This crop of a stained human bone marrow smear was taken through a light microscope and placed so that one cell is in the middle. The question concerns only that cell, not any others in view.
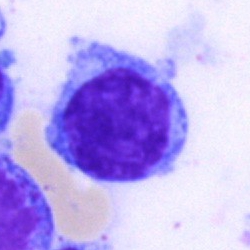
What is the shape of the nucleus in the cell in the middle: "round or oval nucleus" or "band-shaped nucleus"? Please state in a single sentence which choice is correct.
A nucleus forming one compact round or oval mass is found in this cell.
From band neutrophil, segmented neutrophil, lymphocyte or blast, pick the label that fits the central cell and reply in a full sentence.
The middle position in this crop is taken by a lymphocyte.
